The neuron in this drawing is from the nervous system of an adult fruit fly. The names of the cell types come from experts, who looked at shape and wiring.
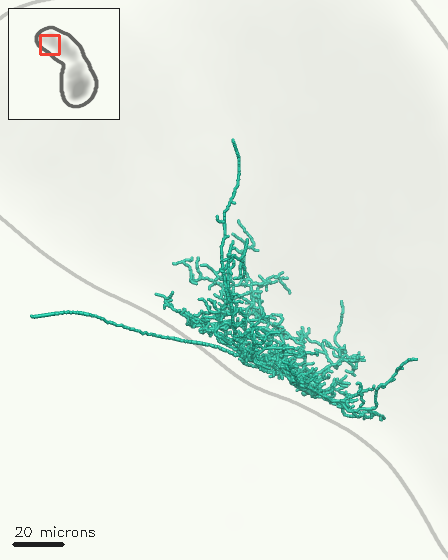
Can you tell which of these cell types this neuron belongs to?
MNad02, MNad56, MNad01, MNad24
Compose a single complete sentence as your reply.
This neuron is recognized as the cell type MNad24.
